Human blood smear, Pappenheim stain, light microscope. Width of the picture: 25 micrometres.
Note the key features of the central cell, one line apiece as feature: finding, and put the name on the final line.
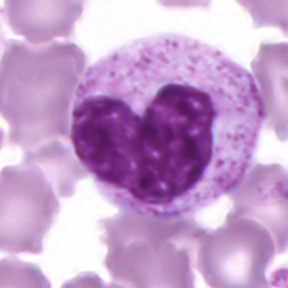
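Outline: round, smooth.
Nucleus: single, heart-shaped, notch on upper side.
Position: nucleus toward lower left; more cytoplasm above and to right.
Cytoplasm: plentiful, pale pinkish-lilac.
ID: metamyelocyte.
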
